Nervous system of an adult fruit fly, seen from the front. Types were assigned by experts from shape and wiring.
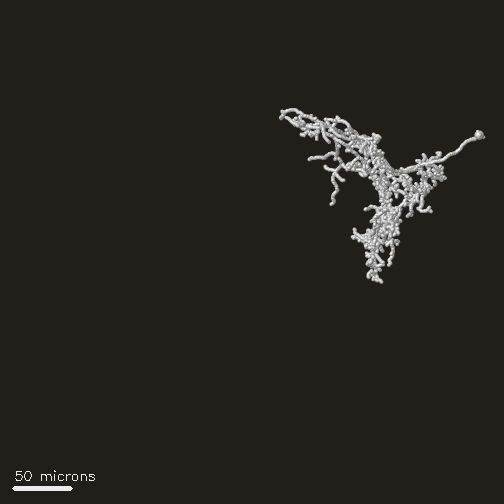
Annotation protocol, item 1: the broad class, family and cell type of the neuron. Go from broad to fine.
central-brain intrinsic neuron; hemilineage LHl2_dorsal; AVLP749m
